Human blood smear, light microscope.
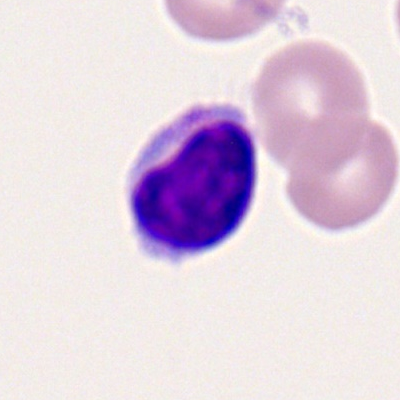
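Lymphocyte, central cell, stained blood smear. Chromatin dark purple, densely clumped; no nucleoli visible. Cytoplasm pale blue, without granules.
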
